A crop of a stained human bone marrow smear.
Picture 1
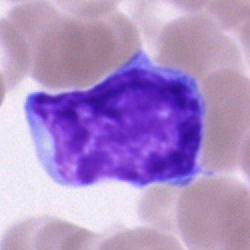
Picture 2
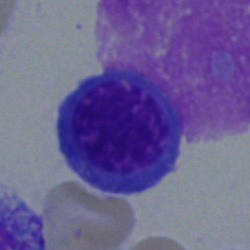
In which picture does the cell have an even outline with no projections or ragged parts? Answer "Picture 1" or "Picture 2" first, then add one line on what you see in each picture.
Picture 2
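In picture 1: A small pointed projection sticks out from the top edge of the cell.
In picture 2: The cell has a round, smooth outline.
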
